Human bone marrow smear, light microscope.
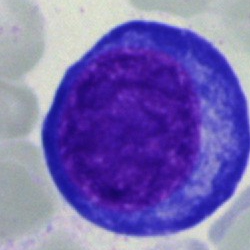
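Proerythroblast, stained human bone marrow smear. Purple chromatin, finely granular across the nucleus. Cytoplasm deep blue; rim widest on the right. Pale clear zone in the cytoplasm against the right nuclear edge.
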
